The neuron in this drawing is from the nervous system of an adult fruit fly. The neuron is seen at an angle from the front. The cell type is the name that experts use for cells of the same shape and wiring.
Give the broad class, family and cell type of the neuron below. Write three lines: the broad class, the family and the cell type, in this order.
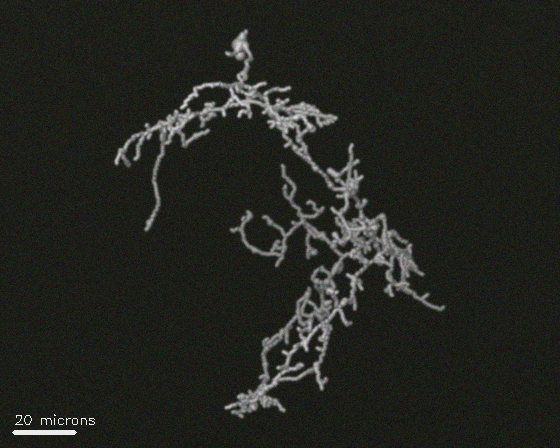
nerve-cord intrinsic neuron
hemilineage 19A
IN19A046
